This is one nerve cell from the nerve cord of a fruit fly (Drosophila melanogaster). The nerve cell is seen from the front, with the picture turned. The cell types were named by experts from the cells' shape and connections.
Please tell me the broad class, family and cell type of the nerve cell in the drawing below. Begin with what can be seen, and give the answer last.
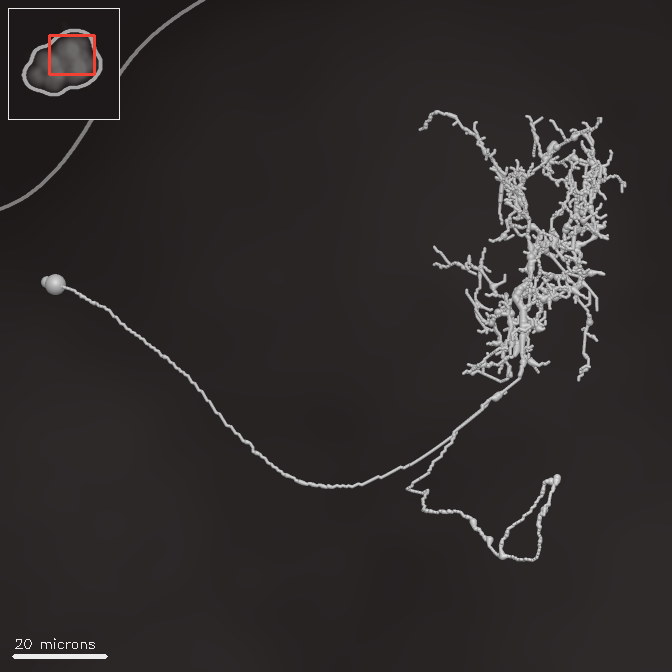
By the scale bar it is about 130 microns wide in this view. Dozens of branch ends can be seen. It is a nerve-cord intrinsic neuron. The family is hemilineage 23B. It is of cell type IN23B054.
